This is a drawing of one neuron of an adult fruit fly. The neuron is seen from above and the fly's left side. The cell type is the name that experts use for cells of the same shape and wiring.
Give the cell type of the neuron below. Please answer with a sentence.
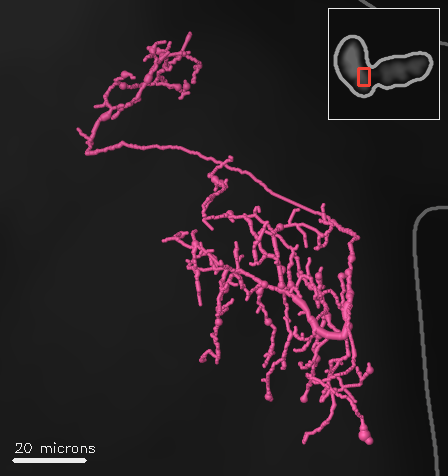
The cell type is Tm26.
